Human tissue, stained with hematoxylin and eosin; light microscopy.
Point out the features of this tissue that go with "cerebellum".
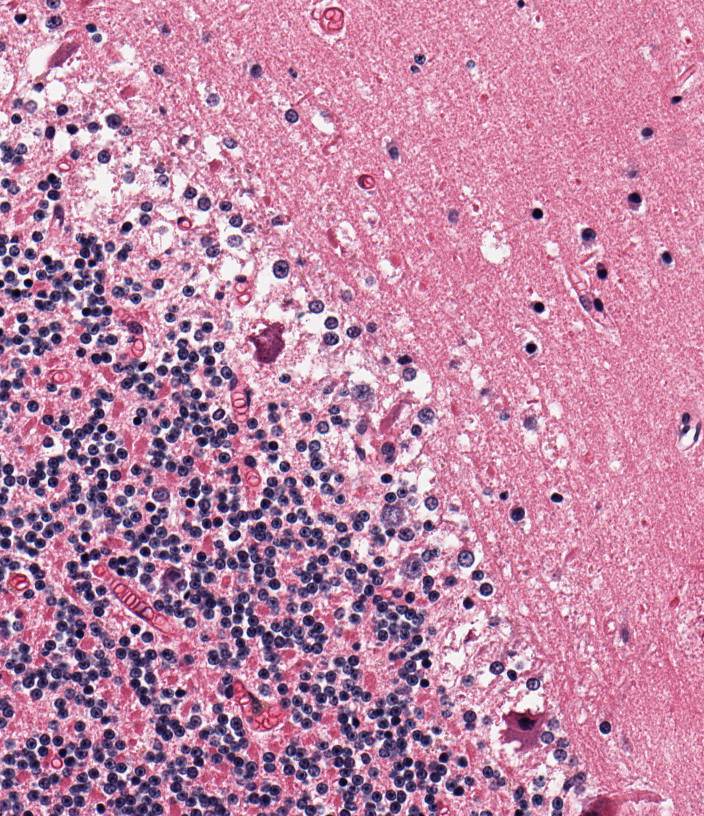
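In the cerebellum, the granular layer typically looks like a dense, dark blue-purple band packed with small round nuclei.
That is what fills the lower left here: closely packed granule cells with small, round, dark-staining nuclei and scant cytoplasm. A pale pink, sparsely cellular layer fills the upper right, meeting it along a border that runs diagonally from upper left to lower right. Large Purkinje cells with abundant purplish-pink cytoplasm sit singly along that border. So yes, this is cerebellum.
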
